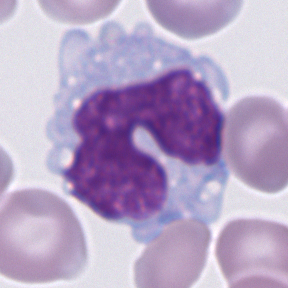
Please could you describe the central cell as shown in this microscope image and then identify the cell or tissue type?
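A deep cleft in the nucleus opens toward the lower right of the cell. The chromatin is finely textured and lacy, not clumped into coarse dark blocks. The cytoplasm is widest above the nucleus and holds several small clear vacuoles. This cell is a monocyte.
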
